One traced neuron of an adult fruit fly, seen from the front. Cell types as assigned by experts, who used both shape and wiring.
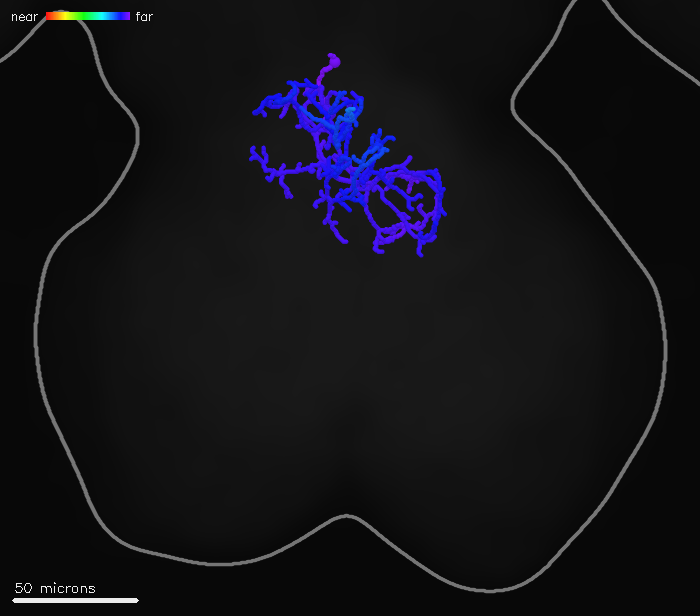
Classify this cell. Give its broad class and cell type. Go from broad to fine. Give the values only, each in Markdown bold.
**nerve-cord intrinsic neuron**, **INXXX446**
